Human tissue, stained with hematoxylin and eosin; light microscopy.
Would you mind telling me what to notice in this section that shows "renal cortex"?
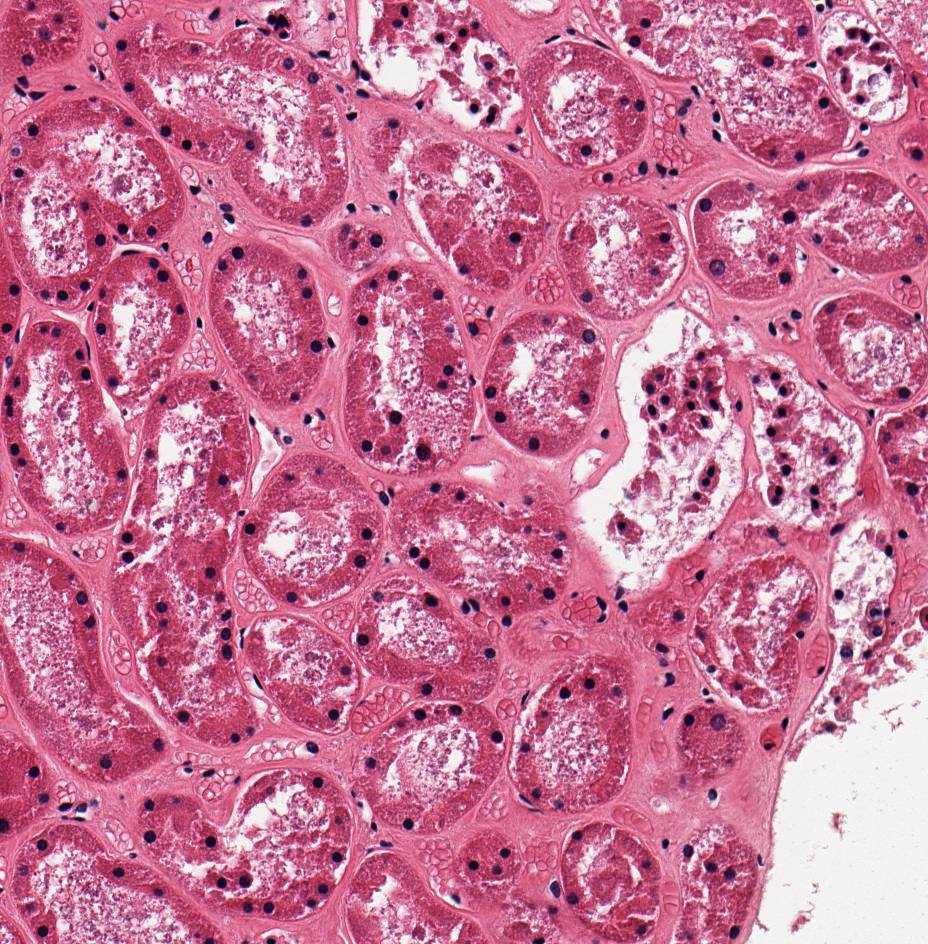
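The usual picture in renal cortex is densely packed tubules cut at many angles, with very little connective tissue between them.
That fits: round and oval tubule cross-sections crowd the field, parted only by thin strands of stroma. A single layer of cuboidal cells with abundant granular pink cytoplasm lines each, their round dark nuclei in one row near the outer edge. Less in keeping is the larger, widened tubule right of centre, holding loose detached cells with nuclei in its lumen.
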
